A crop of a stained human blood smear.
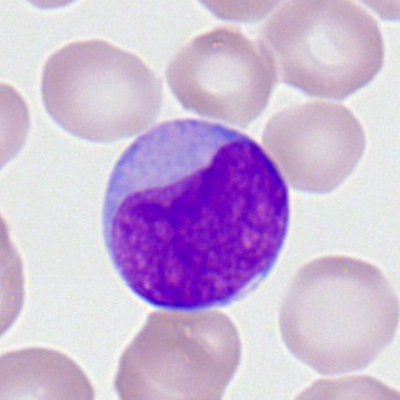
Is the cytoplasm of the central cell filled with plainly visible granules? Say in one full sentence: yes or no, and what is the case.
No, there are no visible granules in its cytoplasm.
